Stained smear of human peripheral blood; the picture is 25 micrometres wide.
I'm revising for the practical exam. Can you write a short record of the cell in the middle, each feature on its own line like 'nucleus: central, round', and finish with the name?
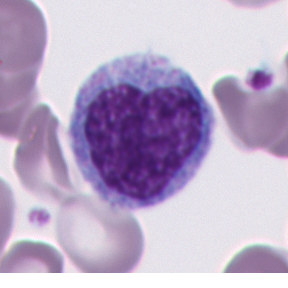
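Outline: roughly round; notice the slightly uneven, fuzzy edge
Nucleus: notched at the top, so heart-like
Granules: fine, purplish, dust-like, scattered through cytoplasm
Vacuoles: none clear in cytoplasm
Name: monocyte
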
